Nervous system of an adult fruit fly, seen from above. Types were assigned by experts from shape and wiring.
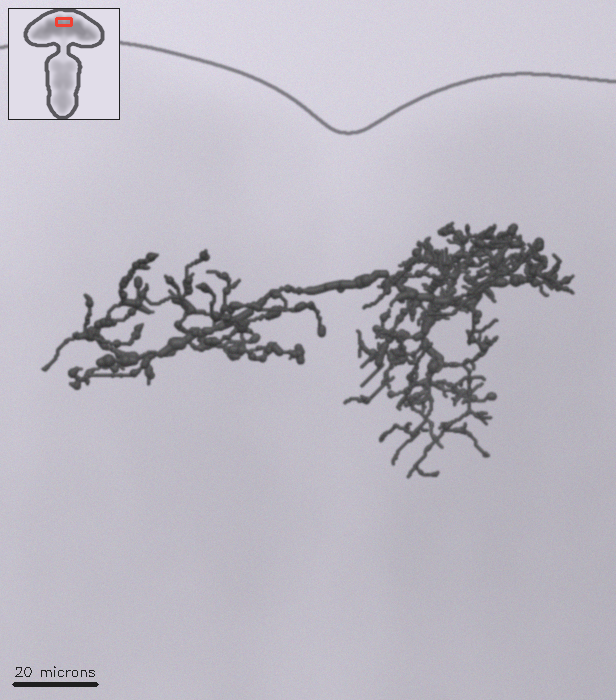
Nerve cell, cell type: GNG024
